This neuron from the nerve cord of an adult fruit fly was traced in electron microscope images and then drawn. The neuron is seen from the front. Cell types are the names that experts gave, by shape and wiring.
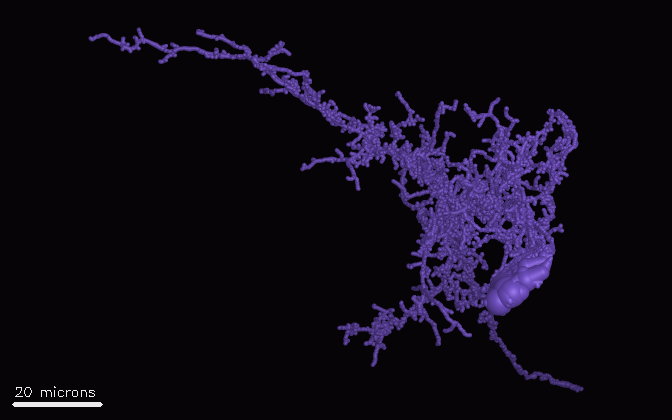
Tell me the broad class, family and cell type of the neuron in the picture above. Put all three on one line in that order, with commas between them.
motor neuron of the nerve cord, hemilineage 15B, ltm1-tibia MN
